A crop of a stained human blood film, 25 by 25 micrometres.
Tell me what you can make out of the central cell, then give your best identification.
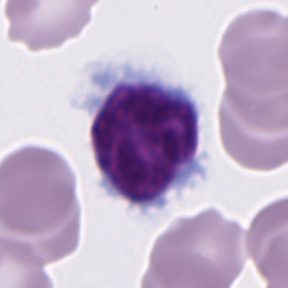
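See how fine hair-like projections fringe the edge of the cytoplasm? The nucleus is one single mass with no lobes, and there's no nucleolus to be seen. No vacuoles in the cytoplasm either. That central cell is a hairy cell.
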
